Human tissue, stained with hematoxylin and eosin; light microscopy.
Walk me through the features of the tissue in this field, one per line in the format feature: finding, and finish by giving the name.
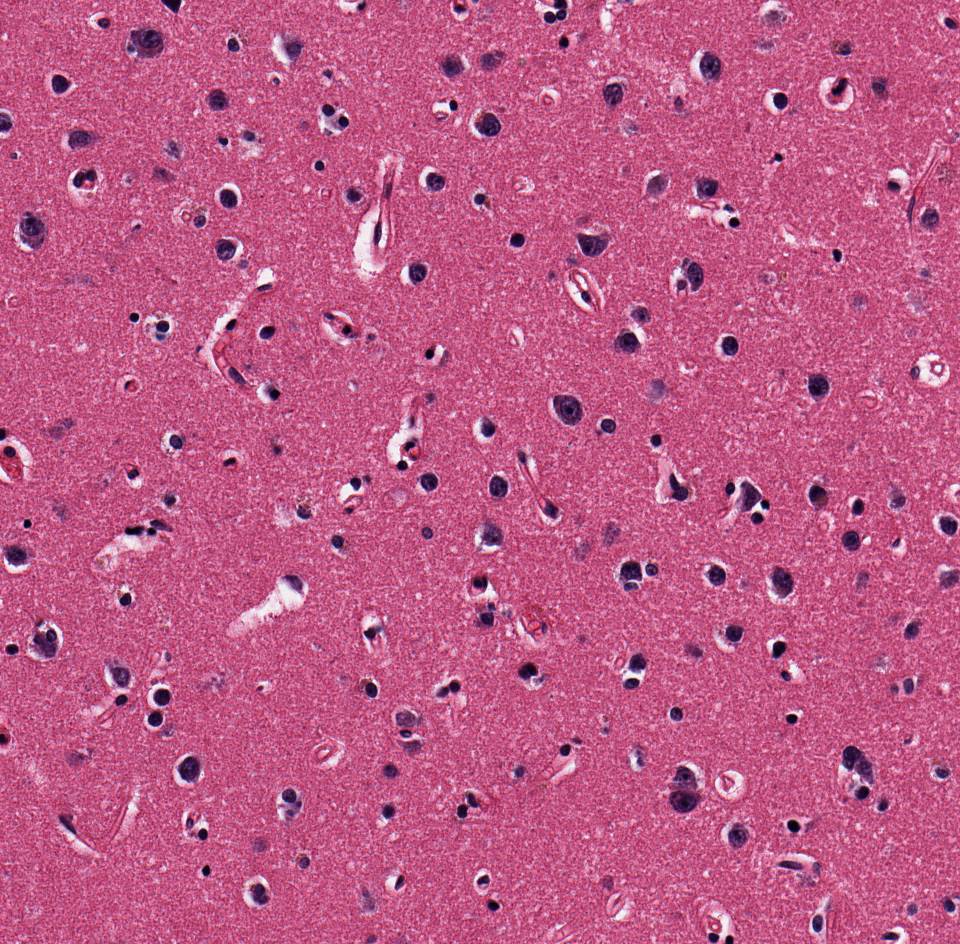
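Background: finely granular pink feltwork; no coarse collagen bundles or muscle fibres.
Organisation: cells scattered singly; no glands, tubules or other organised units.
Most nuclei: small, round, darkly stained, little visible cytoplasm.
Larger cells: scattered, one just right of centre; round pale nucleus with a single dark dot-like nucleolus.
Answer: cerebral cortex.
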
